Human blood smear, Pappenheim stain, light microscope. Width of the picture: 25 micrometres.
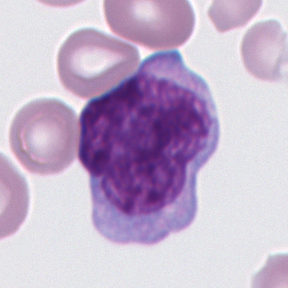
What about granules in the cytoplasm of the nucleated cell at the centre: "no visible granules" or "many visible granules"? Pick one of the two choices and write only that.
No visible granules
